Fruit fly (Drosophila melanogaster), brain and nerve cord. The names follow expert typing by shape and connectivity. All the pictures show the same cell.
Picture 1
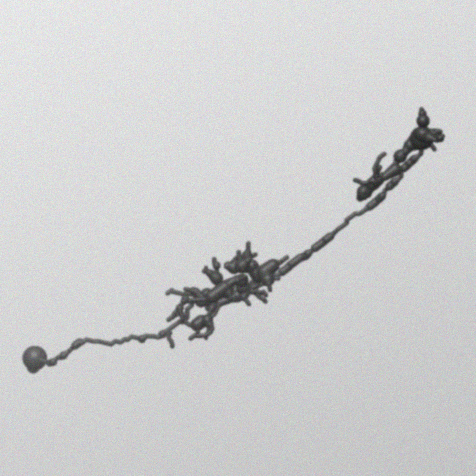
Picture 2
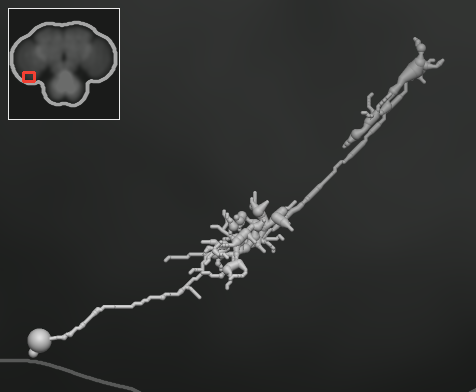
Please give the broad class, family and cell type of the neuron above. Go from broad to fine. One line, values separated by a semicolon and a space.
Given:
optic-lobe intrinsic neuron; Mi; Mi9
